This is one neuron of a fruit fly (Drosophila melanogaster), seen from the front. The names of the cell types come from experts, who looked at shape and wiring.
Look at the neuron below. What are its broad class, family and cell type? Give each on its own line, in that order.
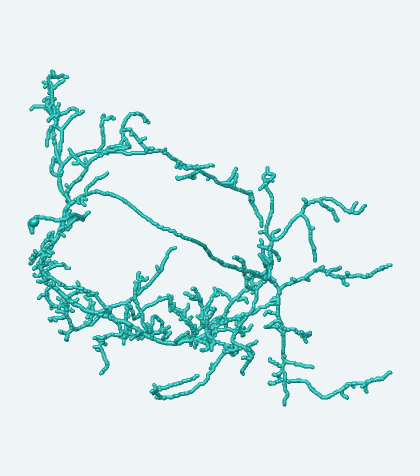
central-brain intrinsic neuron
hemilineage SLPa&l1_anterior
PLP052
